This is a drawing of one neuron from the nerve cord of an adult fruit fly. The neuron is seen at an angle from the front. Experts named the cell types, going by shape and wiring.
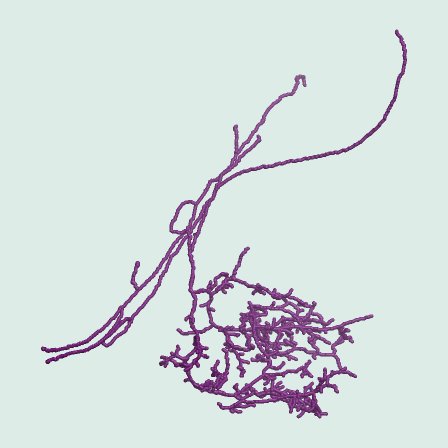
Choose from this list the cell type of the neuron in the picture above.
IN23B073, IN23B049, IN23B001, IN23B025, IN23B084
IN23B073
